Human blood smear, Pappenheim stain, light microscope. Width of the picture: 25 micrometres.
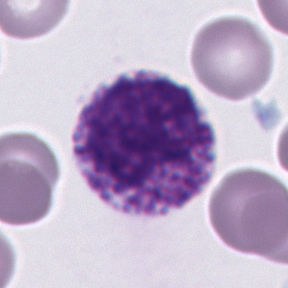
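Basophil, the central cell in this stained peripheral blood smear. Size: about 13 micrometres across, roughly 1.75 times as wide as a red cell lying whole in the field. Granules: coarse, uneven in size and dark blue-purple. Nucleus: its outline is blurred by granules lying over it. Border: finely bumpy where granules reach the edge.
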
